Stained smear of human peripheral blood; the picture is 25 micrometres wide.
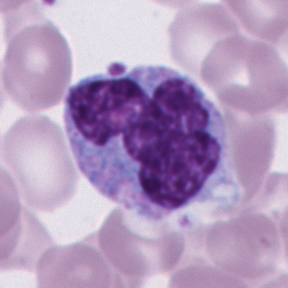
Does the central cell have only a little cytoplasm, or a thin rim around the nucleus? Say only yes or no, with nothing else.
No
